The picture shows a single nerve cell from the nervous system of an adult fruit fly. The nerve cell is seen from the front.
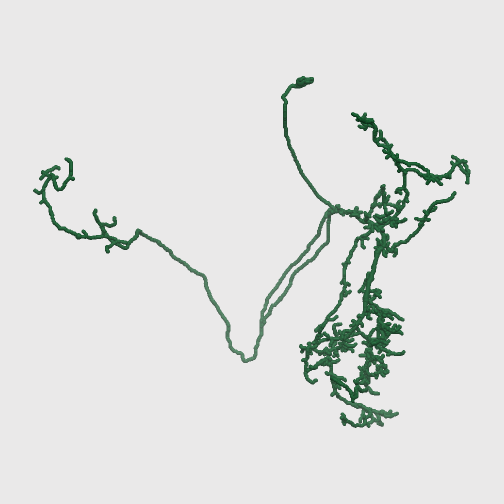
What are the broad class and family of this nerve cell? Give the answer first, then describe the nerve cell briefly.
Its broad class is central-brain intrinsic neuron. The family is hemilineage SMPad2. Its cell body lies at the top of the picture. The picture shows dozens of branch ends.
